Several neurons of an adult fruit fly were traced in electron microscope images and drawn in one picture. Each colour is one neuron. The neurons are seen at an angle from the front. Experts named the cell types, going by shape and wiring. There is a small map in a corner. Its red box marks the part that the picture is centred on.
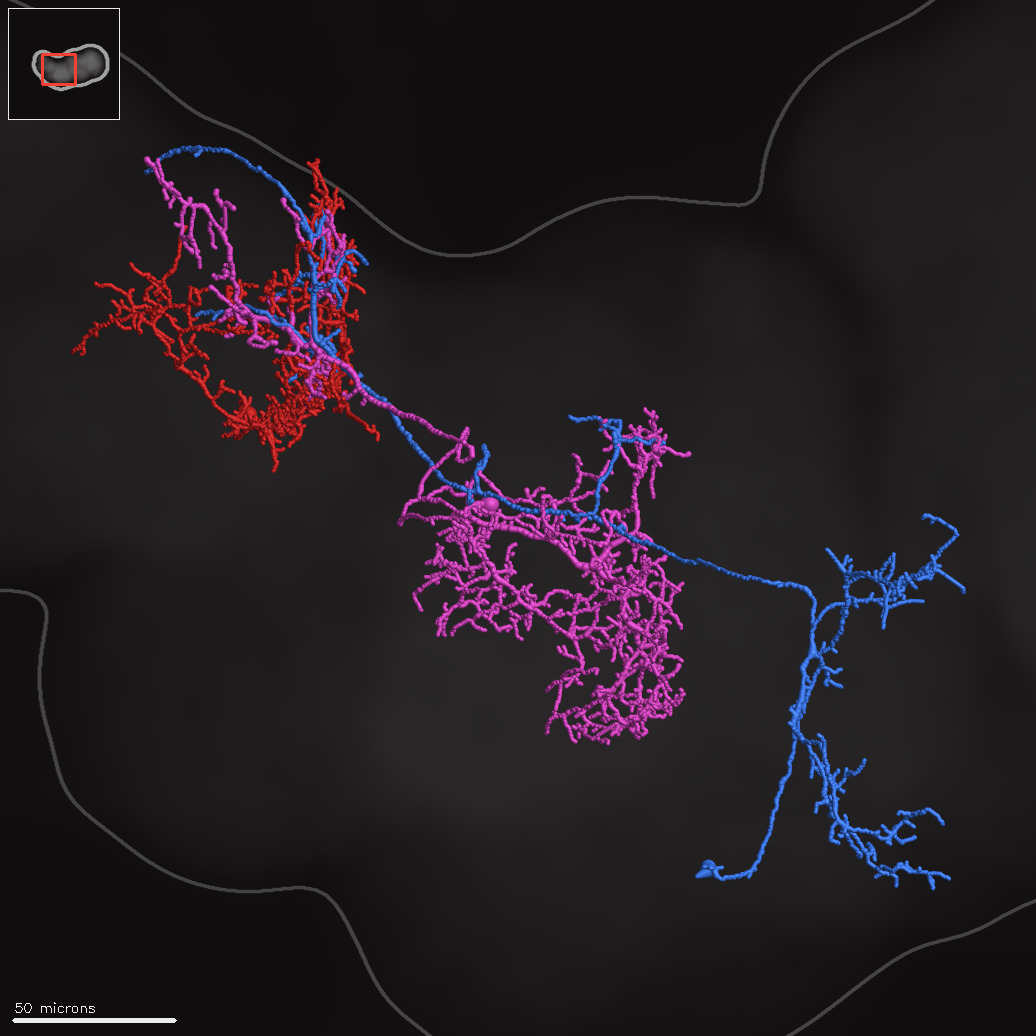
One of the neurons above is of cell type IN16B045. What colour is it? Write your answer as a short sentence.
The colour is red.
